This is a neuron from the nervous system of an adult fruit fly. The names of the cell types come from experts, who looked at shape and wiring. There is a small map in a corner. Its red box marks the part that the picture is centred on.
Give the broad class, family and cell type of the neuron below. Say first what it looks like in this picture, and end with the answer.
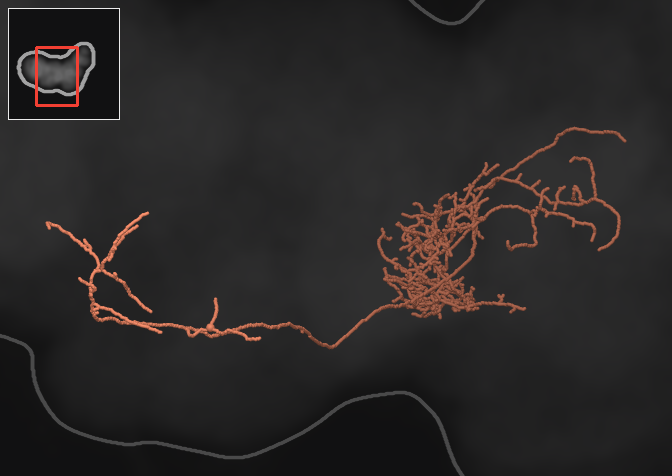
The picture shows dozens of branch ends. As drawn here it is more than twice as wide as it is tall. It is an ascending neuron. Its family is hemilineage 01B. It is of cell type AN01B005.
